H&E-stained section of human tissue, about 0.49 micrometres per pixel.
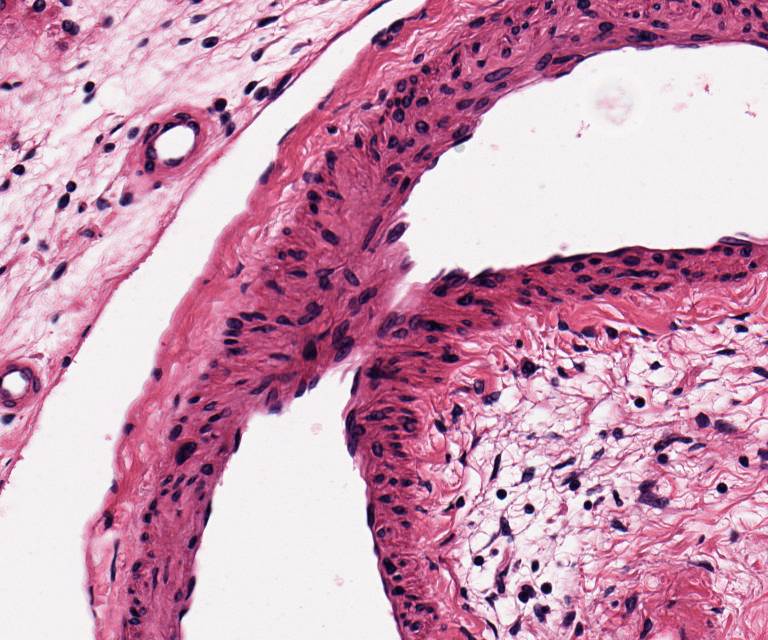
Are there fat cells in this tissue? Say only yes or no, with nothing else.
No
